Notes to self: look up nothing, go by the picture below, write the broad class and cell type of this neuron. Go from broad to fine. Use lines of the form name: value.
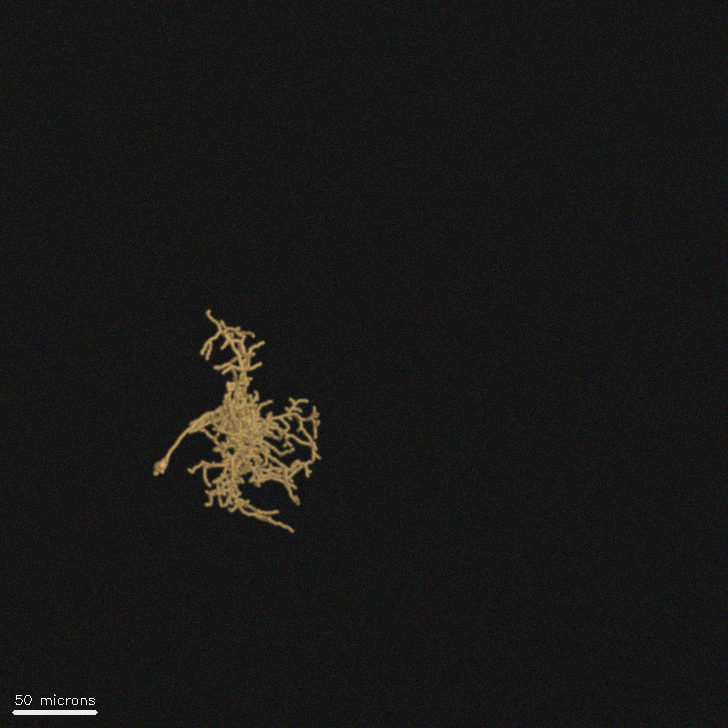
broad class: central-brain intrinsic neuron
cell type: PS047_a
